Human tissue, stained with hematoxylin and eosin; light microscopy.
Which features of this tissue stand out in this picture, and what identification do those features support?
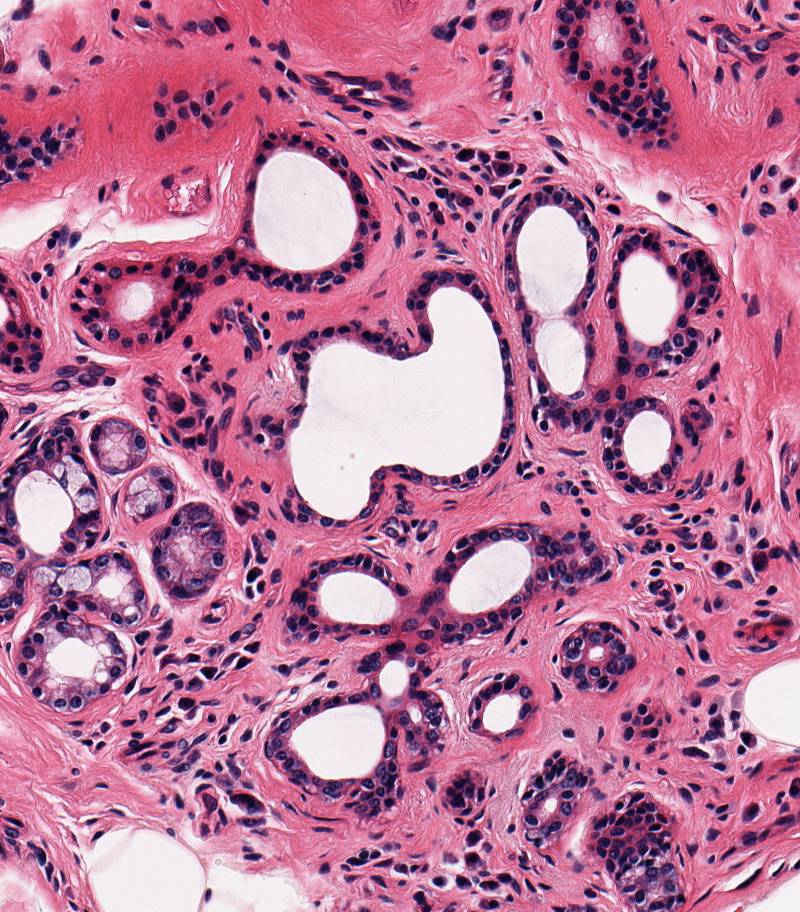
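Rounded and irregular glandular spaces cluster through the centre, the largest an irregularly lobed lumen in the middle. These dilated spaces are lined by a thin layer of small cuboidal cells with dark, rounded nuclei. At the left edge is a cluster of rounded acini with pale, bubbly, vacuolated cytoplasm. Broad bands of dense, deeply eosinophilic collagen cross the top of the field. The tissue is minor salivary gland.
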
